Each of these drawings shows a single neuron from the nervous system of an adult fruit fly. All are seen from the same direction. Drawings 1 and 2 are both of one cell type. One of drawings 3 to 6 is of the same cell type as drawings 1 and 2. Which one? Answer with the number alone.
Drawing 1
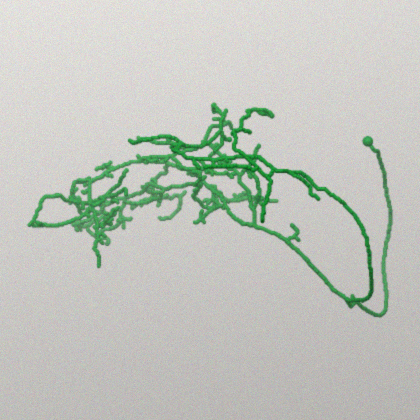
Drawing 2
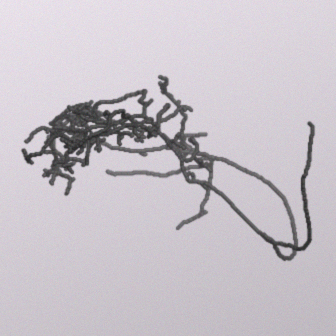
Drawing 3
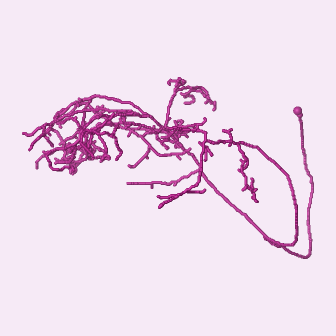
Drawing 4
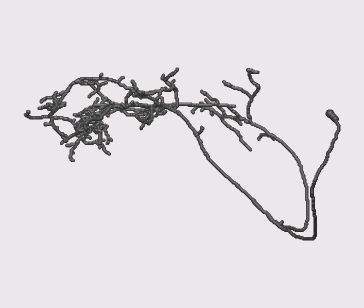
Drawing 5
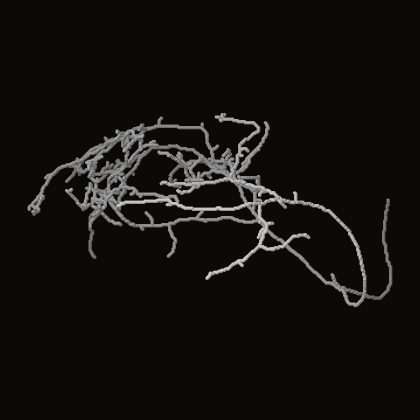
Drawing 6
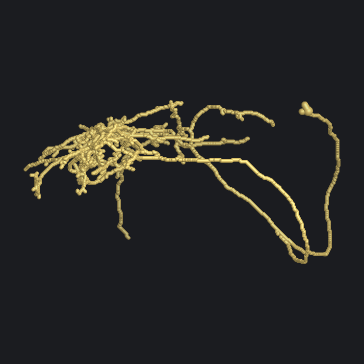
5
